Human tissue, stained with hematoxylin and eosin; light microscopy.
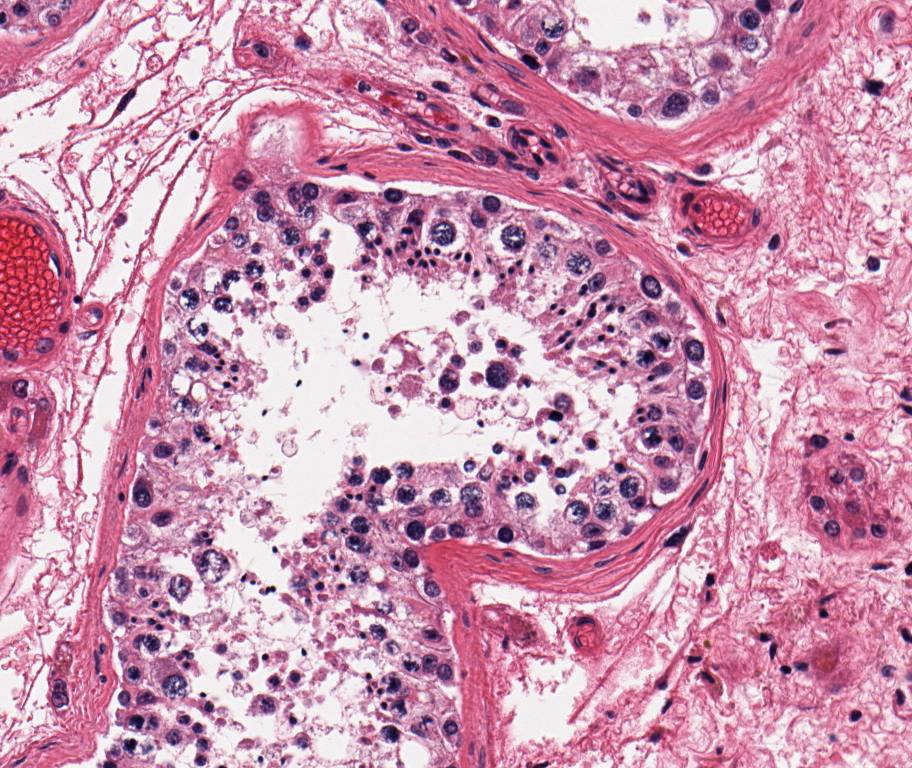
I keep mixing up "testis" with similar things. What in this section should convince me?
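Consistent with testis: the tubule lining is several cell layers deep, stacked from the wall toward the lumen.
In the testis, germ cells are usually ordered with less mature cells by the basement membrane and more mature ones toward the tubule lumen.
Many lining cells carry large round nuclei with coarse, clumped chromatin; numerous small, dense, dark nuclei gather on the lumen side. Also in keeping: a small cluster of cells with abundant pink cytoplasm in the stroma at the right edge.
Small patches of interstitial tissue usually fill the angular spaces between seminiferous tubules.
Against the name: nothing seen.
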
